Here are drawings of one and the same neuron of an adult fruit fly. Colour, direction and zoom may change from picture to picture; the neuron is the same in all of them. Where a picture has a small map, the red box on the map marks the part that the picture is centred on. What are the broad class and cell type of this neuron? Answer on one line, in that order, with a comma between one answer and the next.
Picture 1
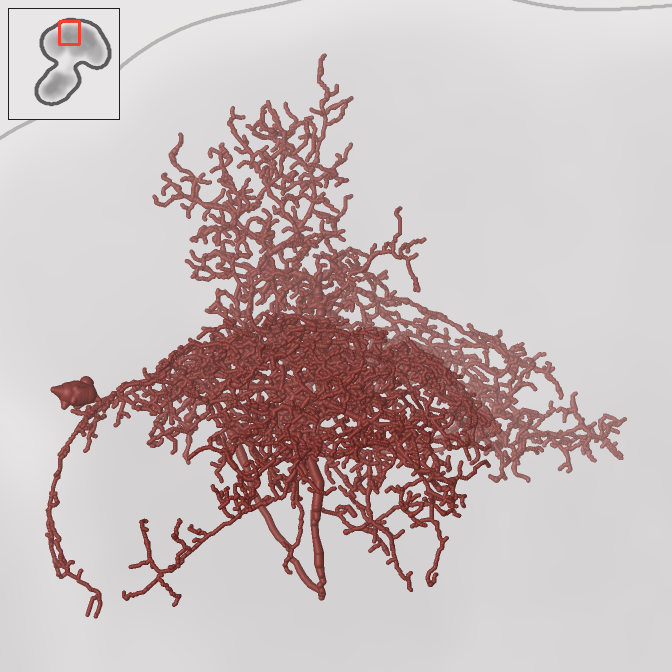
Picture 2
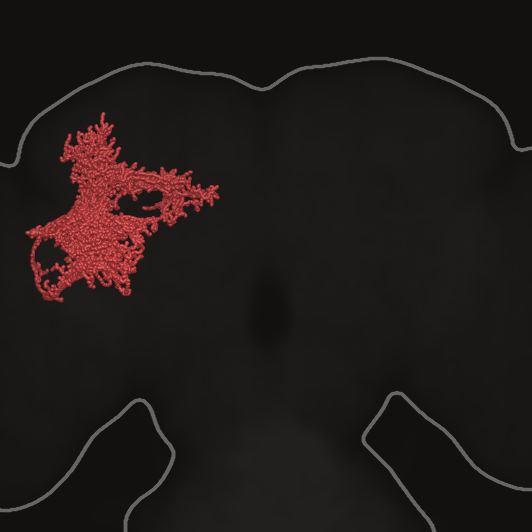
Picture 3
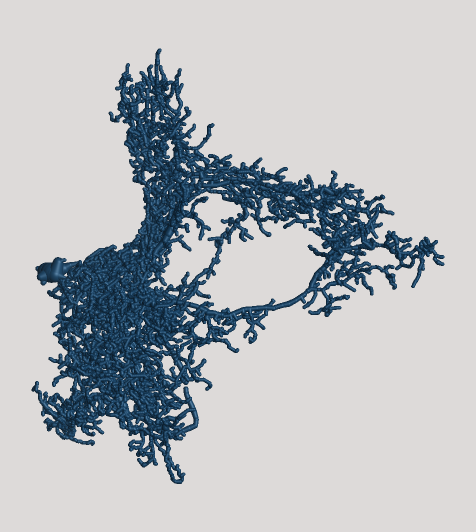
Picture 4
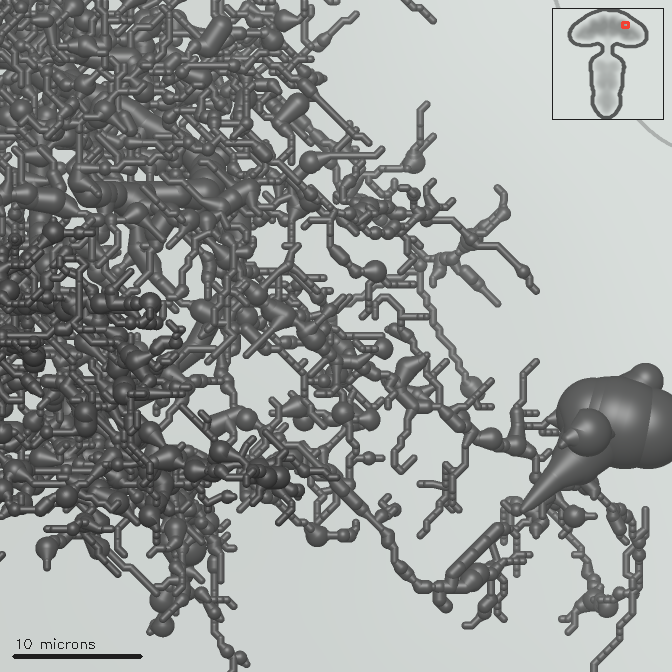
central-brain intrinsic neuron, AVLP215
